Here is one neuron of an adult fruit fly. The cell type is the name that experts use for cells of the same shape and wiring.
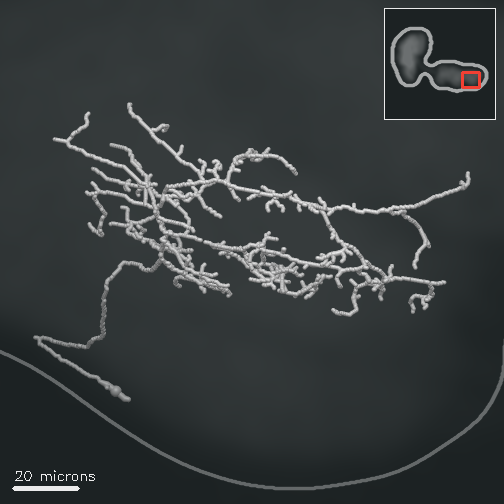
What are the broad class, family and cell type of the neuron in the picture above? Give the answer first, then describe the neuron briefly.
This is a nerve-cord intrinsic neuron. Its family is hemilineage 09B. The cell type is IN09B038. Its cell body lies at the lower left of the picture. By the scale bar it is about 140 microns wide in this view. Dozens of branch ends can be seen.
